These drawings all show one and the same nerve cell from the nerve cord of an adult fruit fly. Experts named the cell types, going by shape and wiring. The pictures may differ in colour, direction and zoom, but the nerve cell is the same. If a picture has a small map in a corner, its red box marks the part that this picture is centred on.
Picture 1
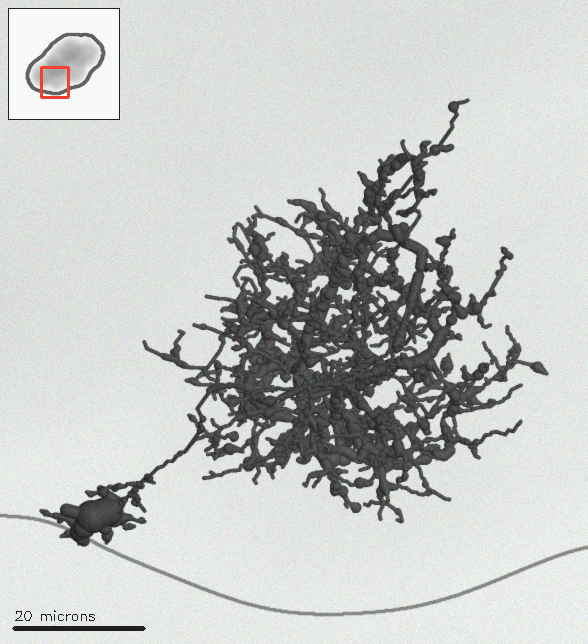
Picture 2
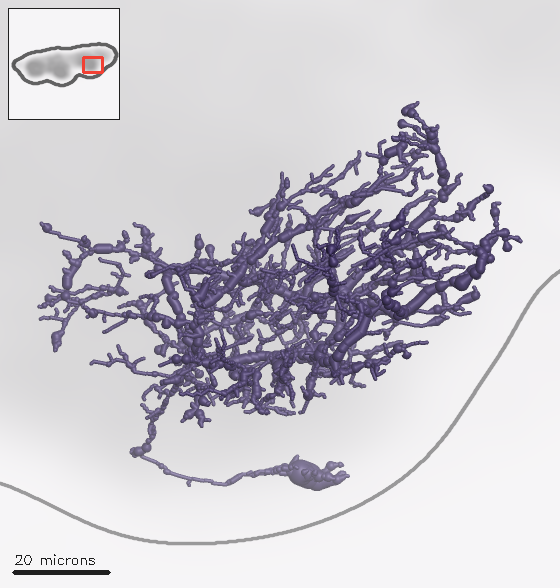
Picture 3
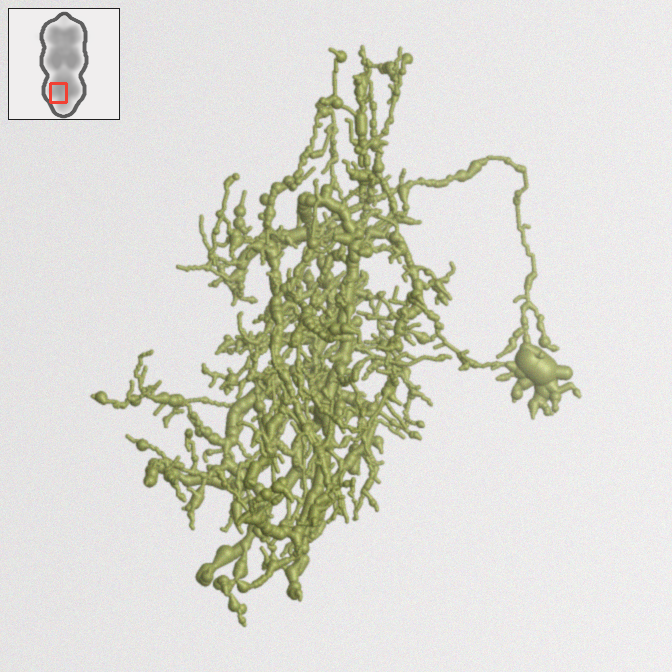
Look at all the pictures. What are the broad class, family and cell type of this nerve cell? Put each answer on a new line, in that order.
nerve-cord intrinsic neuron
hemilineage 13B
IN13B087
